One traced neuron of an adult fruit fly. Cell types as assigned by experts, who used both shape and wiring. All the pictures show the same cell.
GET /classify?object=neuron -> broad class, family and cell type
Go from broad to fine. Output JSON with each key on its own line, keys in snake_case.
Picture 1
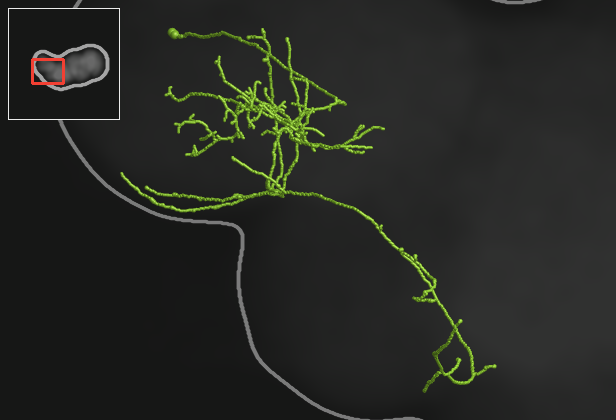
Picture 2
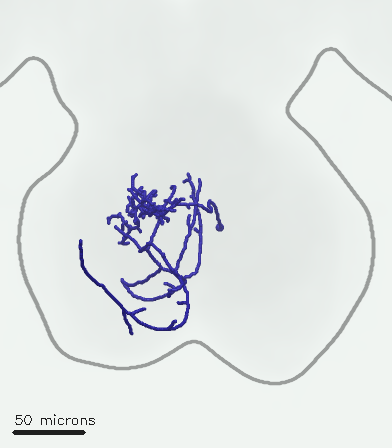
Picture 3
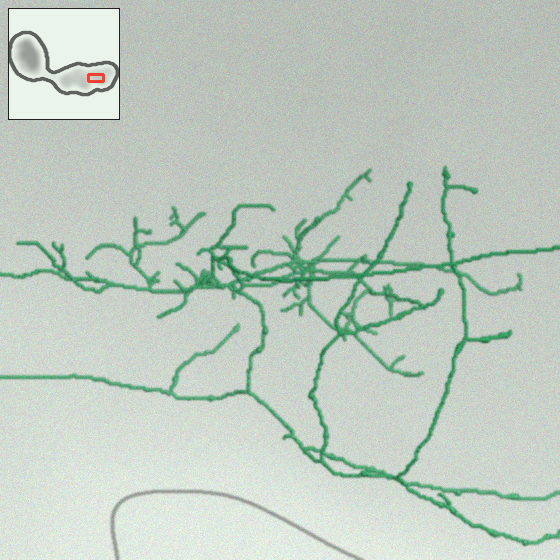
{
 "broad_class": "nerve-cord intrinsic neuron",
 "family": "hemilineage 12B",
 "cell_type": "IN12B079_a"
}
